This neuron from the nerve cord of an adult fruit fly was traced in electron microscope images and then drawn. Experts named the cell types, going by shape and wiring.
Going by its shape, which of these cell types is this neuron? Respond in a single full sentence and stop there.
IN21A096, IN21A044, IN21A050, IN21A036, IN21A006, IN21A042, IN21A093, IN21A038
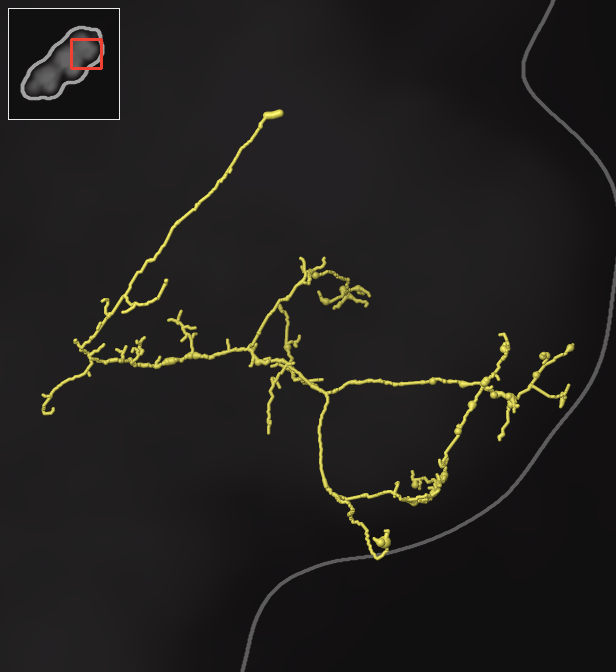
It is IN21A096 that names the cell type of this neuron.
